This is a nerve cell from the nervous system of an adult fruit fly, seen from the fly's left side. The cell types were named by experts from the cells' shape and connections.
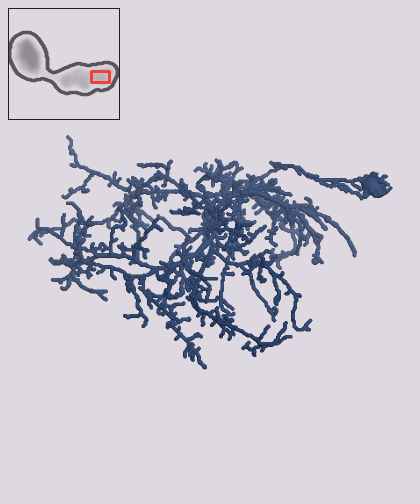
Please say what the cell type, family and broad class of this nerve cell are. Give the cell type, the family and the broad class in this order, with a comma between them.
IN19A015, hemilineage 19A, nerve-cord intrinsic neuron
